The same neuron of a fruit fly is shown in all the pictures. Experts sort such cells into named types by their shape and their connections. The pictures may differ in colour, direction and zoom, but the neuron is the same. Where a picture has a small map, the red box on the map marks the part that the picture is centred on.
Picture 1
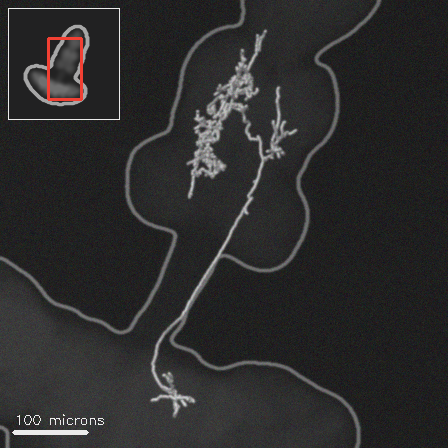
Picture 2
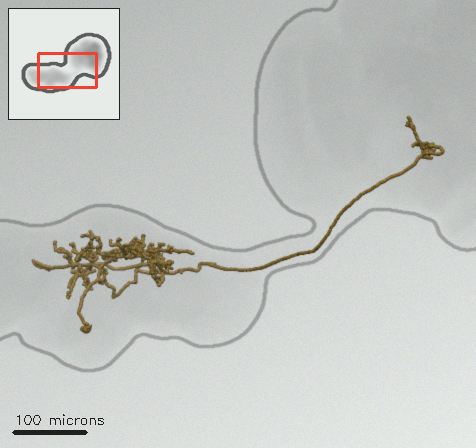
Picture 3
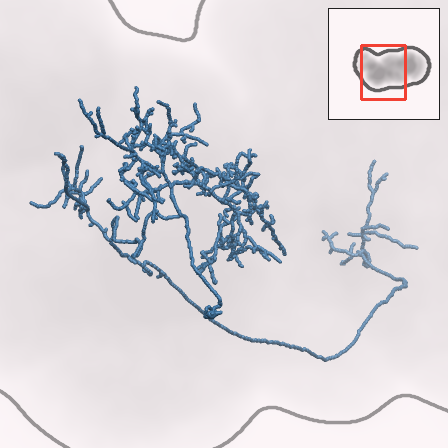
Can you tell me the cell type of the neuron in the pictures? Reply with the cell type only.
AN07B025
